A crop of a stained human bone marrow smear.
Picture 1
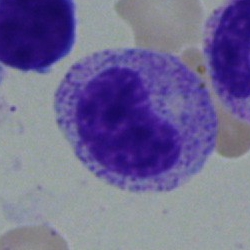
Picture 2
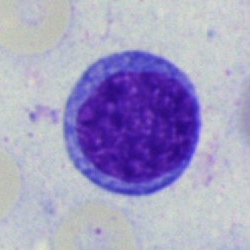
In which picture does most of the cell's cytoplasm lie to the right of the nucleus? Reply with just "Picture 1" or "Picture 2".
Picture 1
